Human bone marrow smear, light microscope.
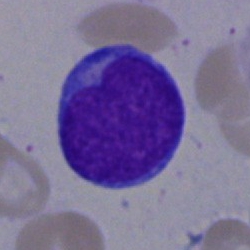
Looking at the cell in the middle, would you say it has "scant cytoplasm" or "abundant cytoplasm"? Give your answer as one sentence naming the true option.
What surrounds the nucleus is a narrow rim of cytoplasm.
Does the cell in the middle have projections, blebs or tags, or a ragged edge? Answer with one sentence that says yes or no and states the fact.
No, the cell's outline is smooth, without projections.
